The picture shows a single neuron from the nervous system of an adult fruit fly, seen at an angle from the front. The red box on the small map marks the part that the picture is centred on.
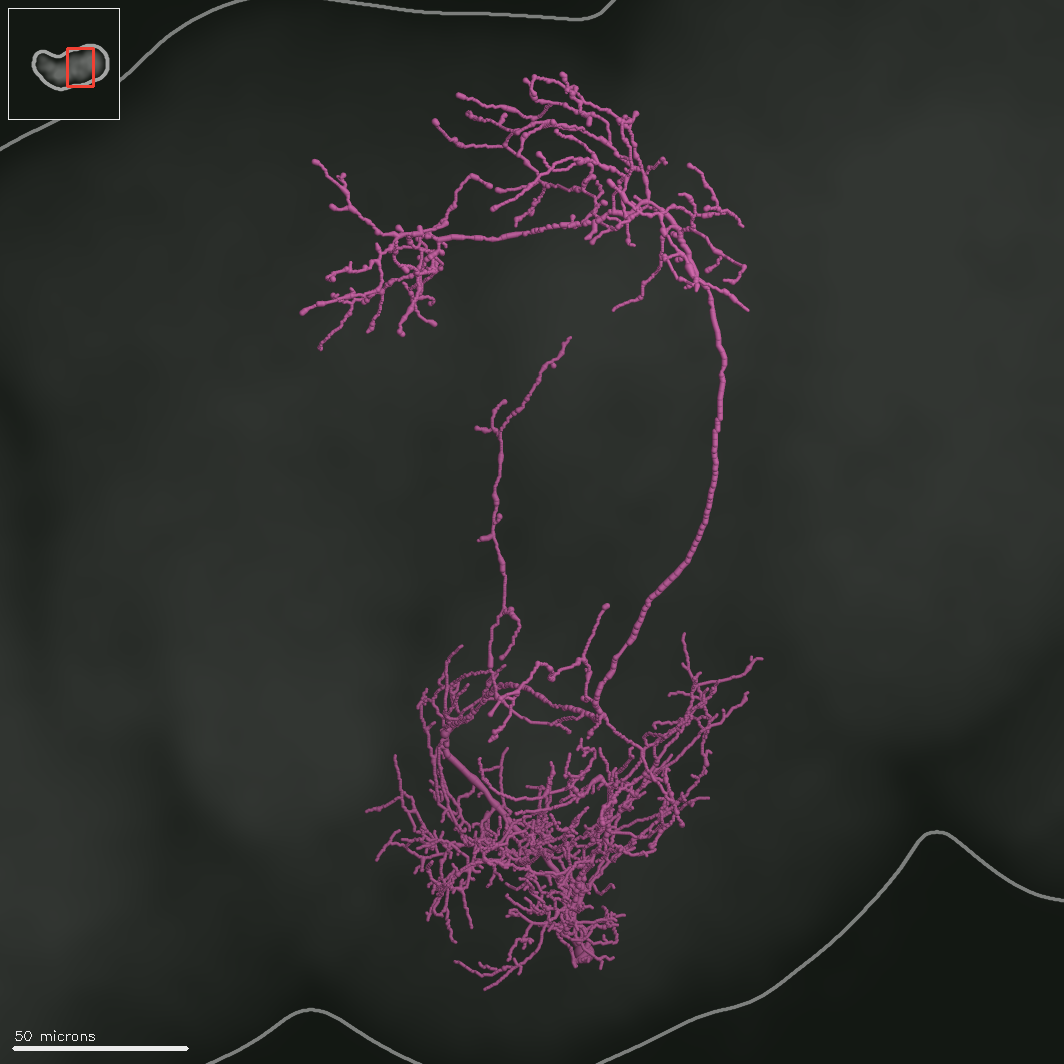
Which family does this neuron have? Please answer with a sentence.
The family is hemilineage LB5.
